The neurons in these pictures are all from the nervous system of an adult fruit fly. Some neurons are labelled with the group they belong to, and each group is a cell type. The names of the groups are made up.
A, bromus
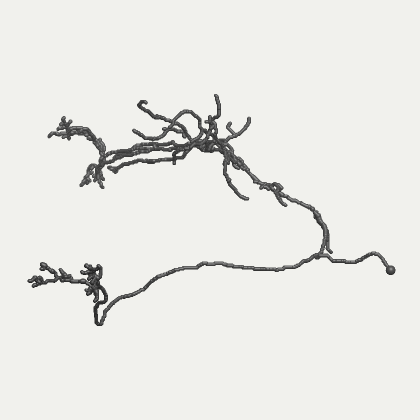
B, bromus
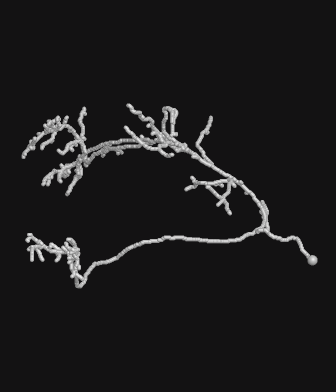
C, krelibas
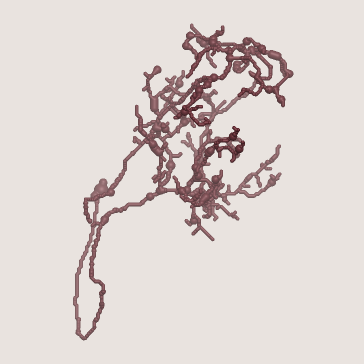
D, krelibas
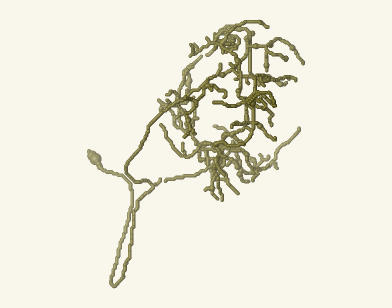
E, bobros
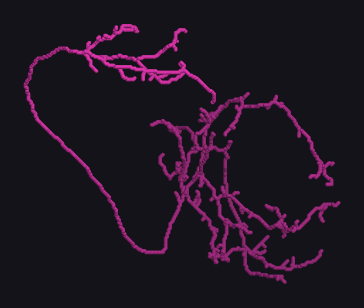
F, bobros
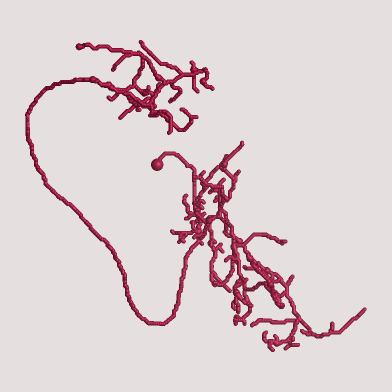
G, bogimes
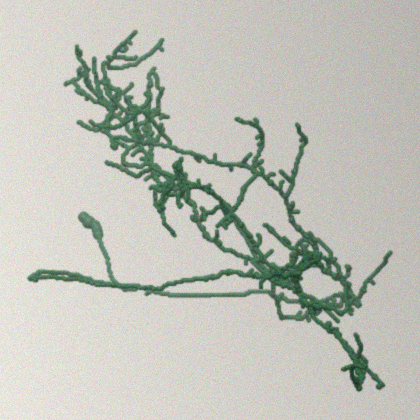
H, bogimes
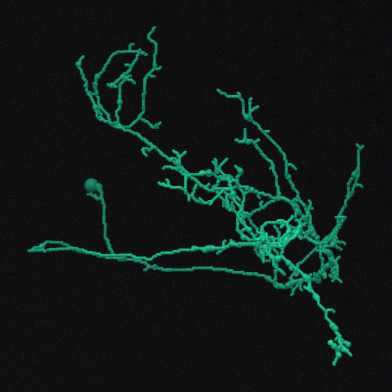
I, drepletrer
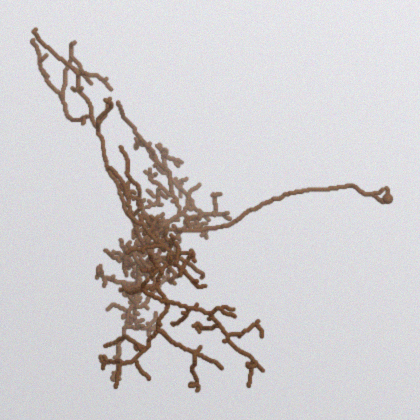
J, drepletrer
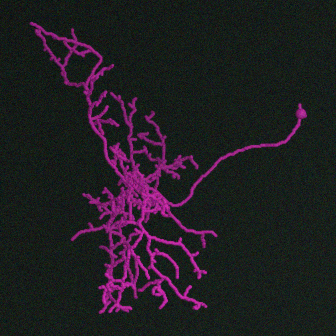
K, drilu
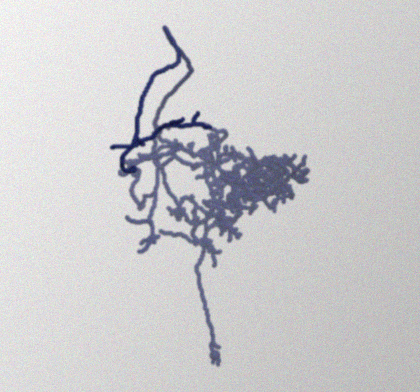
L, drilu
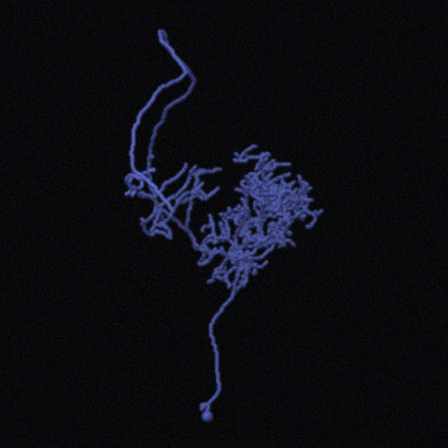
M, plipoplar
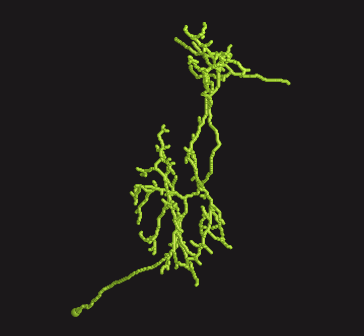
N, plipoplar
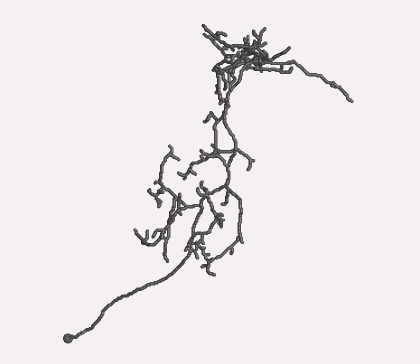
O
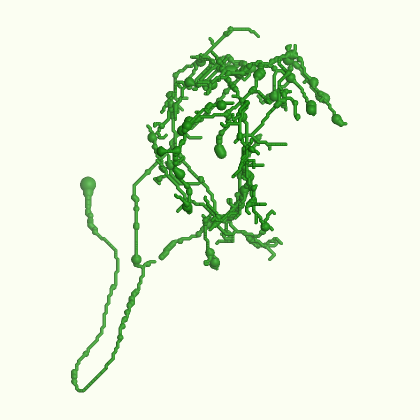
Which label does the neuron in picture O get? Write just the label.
krelibas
